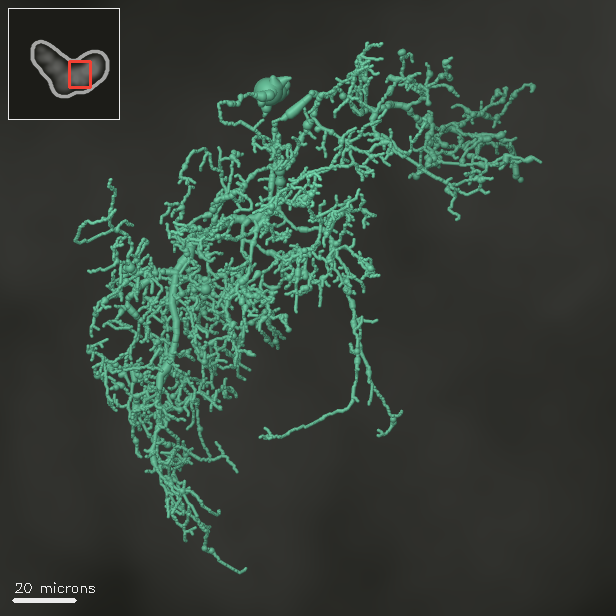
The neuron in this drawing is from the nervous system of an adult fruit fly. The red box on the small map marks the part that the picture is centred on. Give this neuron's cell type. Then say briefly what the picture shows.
The cell type is PS307. It is a central-brain intrinsic neuron. From top to bottom in the picture it spans about 180 microns. The picture shows more than a hundred branch ends.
